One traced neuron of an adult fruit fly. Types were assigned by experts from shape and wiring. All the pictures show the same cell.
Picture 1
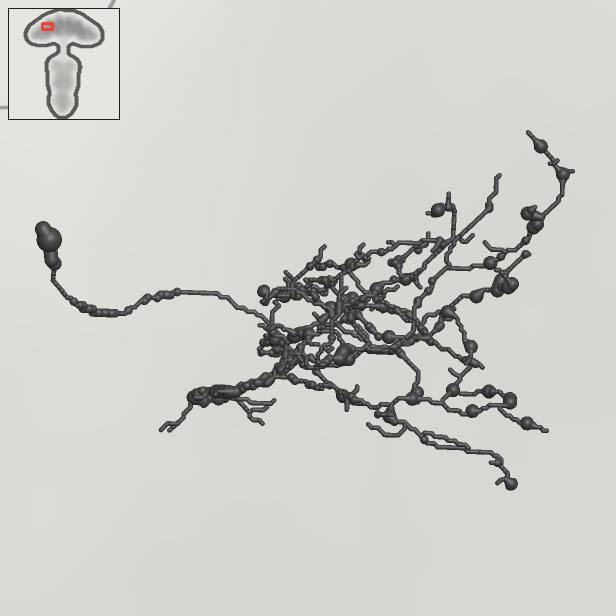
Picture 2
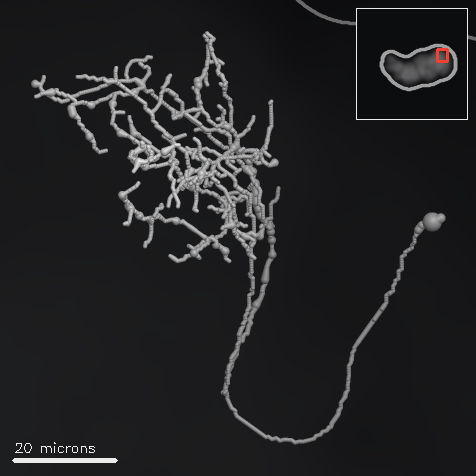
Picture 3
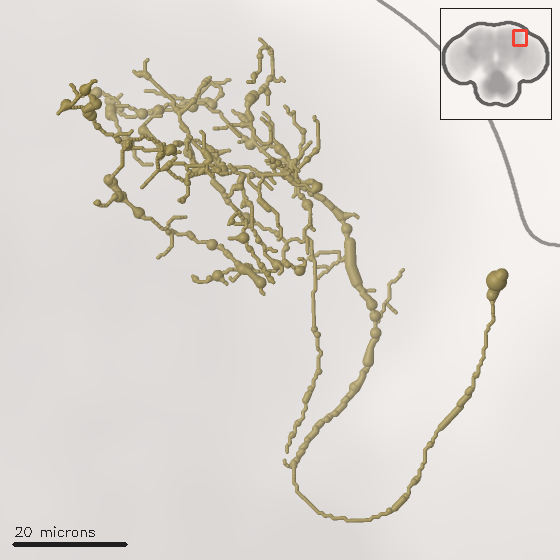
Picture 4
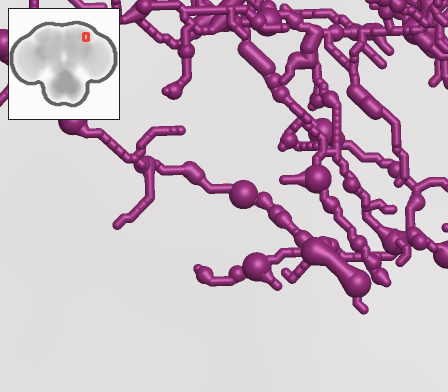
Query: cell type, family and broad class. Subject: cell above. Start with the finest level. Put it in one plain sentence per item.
Type SLP002 of hemilineage VLPl4_dorsal, a central-brain intrinsic neuron.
